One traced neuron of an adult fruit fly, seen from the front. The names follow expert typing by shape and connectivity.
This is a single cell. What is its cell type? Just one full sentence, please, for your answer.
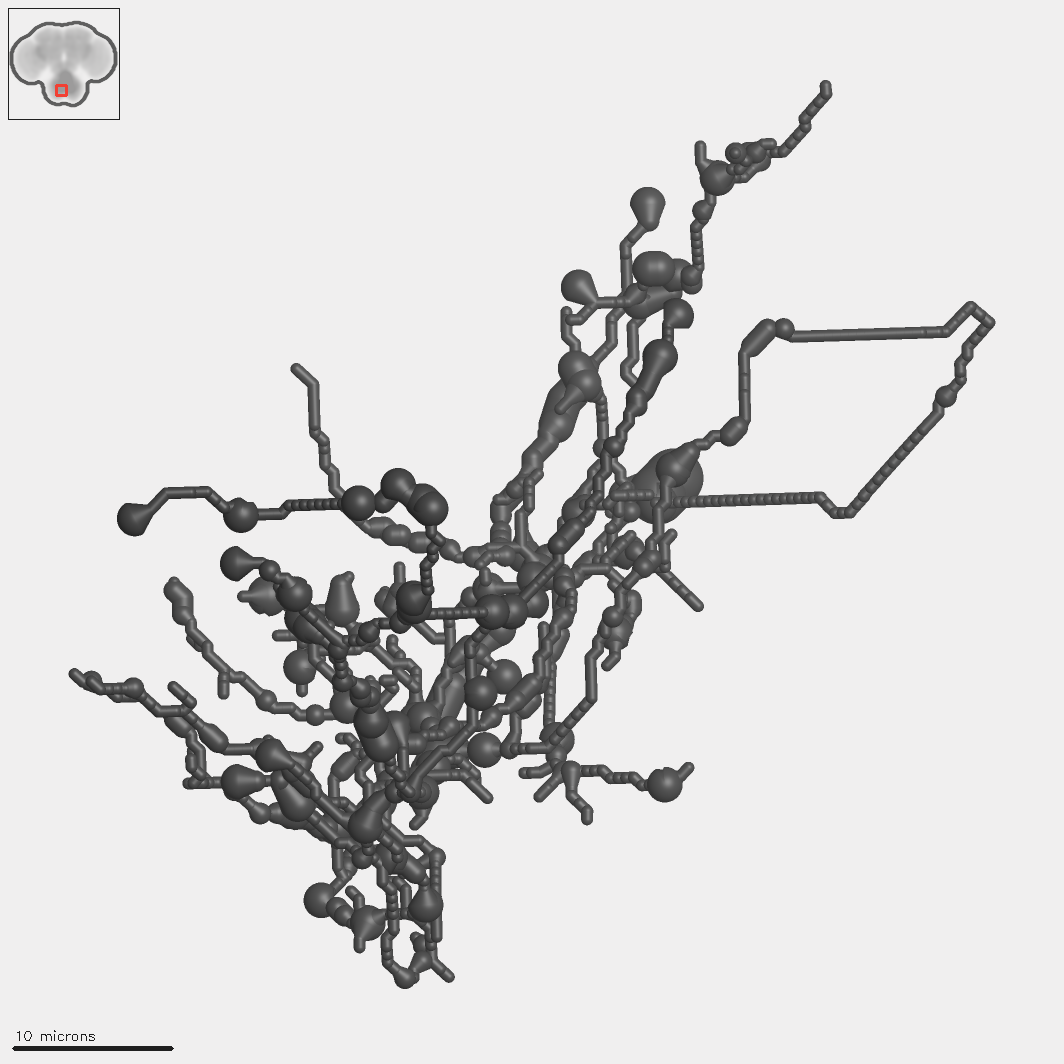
A cell of type IN01B042 is what this neuron is.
